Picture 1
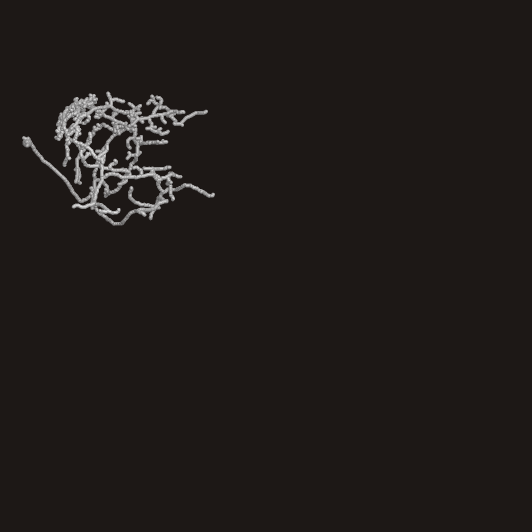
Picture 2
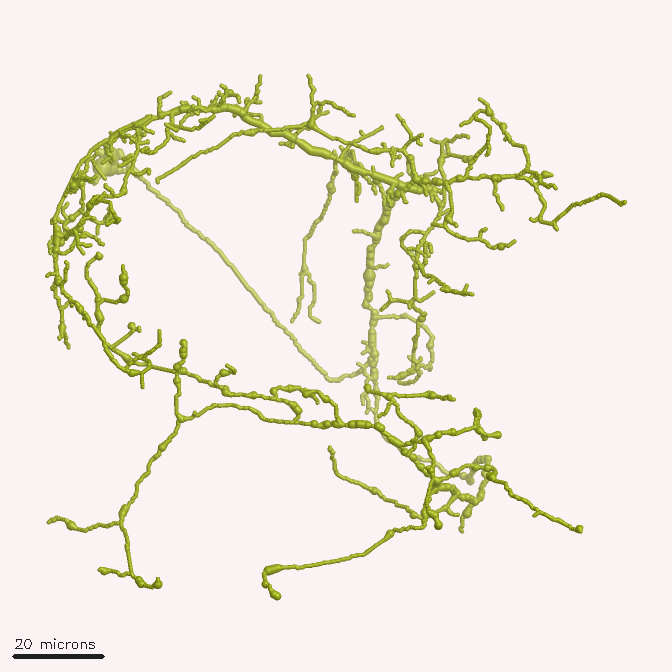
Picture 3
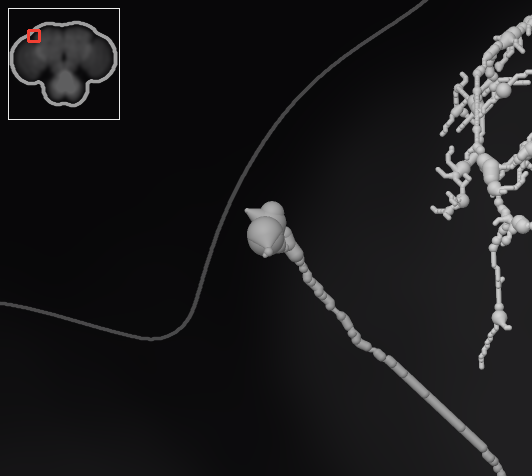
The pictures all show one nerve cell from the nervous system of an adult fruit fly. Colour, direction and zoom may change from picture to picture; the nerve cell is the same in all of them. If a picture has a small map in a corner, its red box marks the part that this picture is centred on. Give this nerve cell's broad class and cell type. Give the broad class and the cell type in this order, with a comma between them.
central-brain intrinsic neuron, SLP304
